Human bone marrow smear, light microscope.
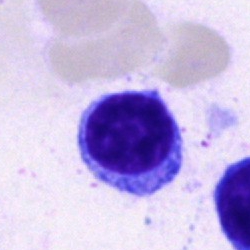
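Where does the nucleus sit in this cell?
Toward the top, leaving the widest band of cytoplasm below it.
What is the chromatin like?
Dark purple and coarsely clumped.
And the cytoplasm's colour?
Blue.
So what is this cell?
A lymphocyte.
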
